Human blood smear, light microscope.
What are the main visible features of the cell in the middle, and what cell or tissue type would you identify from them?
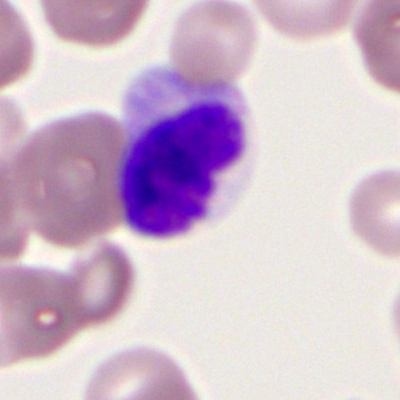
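See how irregular and lumpy the nuclear outline is, and the chromatin's dark purple and coarsely clumped. The cytoplasm's a pale lavender, sitting mostly above and to the right of the nucleus. That's a lymphocyte.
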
